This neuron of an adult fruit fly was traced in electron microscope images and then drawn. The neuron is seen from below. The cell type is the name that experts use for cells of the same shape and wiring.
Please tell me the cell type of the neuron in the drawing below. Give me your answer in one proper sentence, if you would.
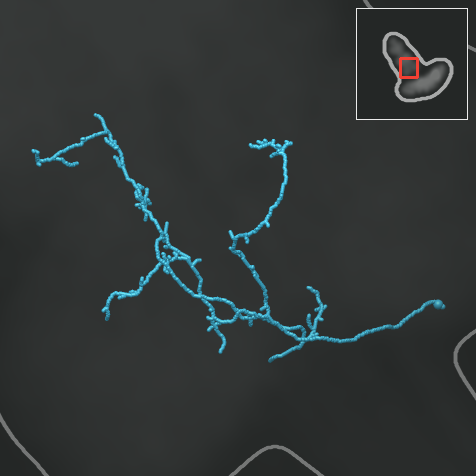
This neuron is given the cell type IN09B053.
